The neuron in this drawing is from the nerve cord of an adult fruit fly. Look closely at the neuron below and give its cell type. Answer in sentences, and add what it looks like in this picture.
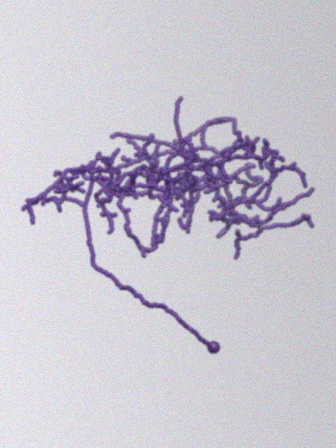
It is of cell type INXXX399. It is a nerve-cord intrinsic neuron. The picture shows dozens of branch ends. As drawn here it is about as wide as it is tall.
